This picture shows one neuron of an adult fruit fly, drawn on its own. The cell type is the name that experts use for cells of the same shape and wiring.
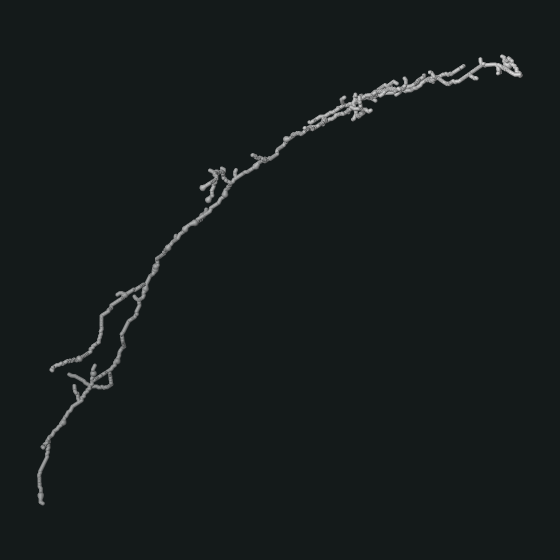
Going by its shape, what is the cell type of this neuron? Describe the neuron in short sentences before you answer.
In this view it is about as wide as it is tall. Its broad class is optic-lobe intrinsic neuron. Its cell type is Cm10.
